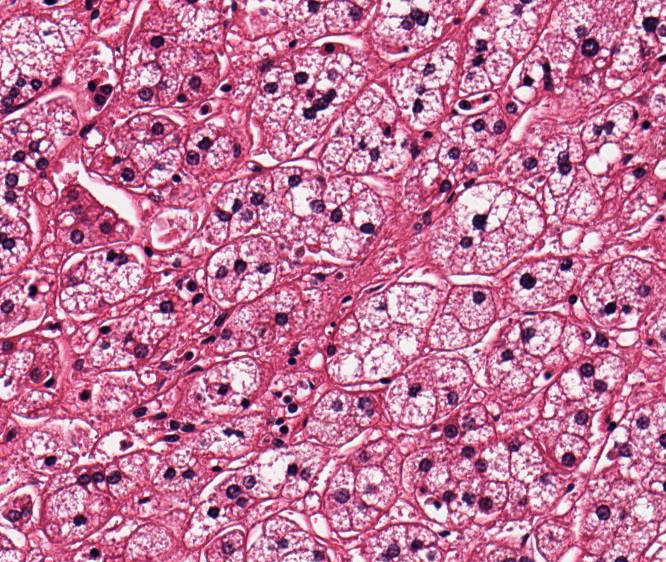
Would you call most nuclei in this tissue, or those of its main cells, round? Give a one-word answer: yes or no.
Yes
